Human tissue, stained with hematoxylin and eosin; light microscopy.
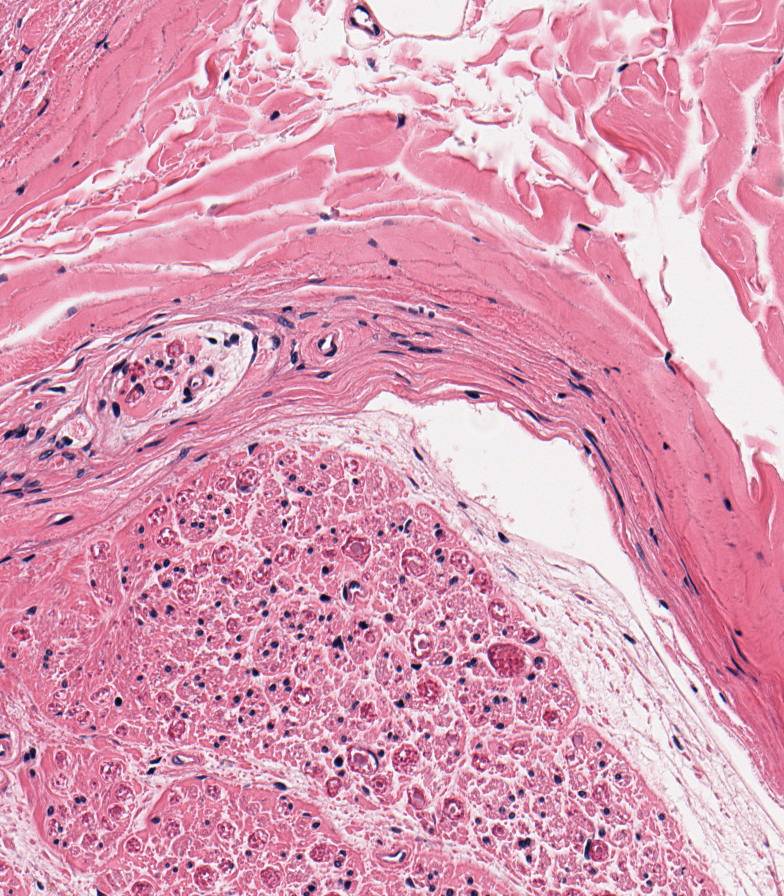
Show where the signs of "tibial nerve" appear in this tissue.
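Tibial nerve. Lower half: one large bundle of small rounded profiles cut in cross section; profiles pink, varying in size, with dark nuclei scattered between them.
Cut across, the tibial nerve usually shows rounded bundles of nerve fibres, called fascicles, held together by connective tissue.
The lower bundle goes with this as one such rounded bundle. Middle of field: a band of wavy pink fibres with elongated dark nuclei, curving from the left edge towards the lower right.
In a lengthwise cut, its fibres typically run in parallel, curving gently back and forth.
The wavy band goes with this. In the wavy band, just right of the small bundle: a small vessel with a round lumen.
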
